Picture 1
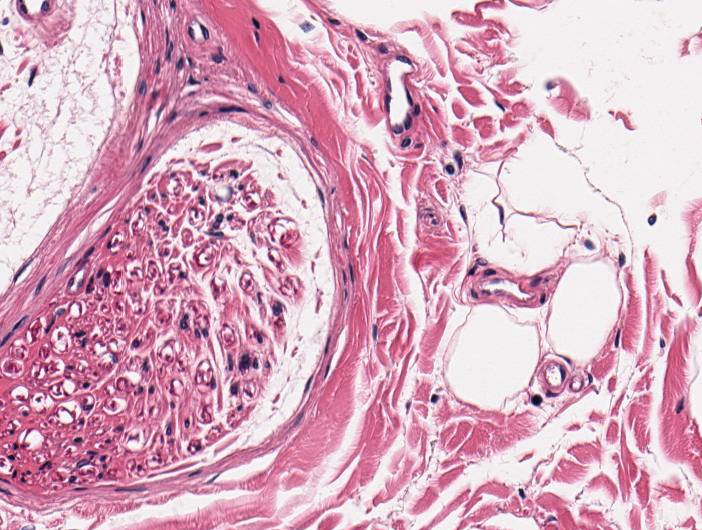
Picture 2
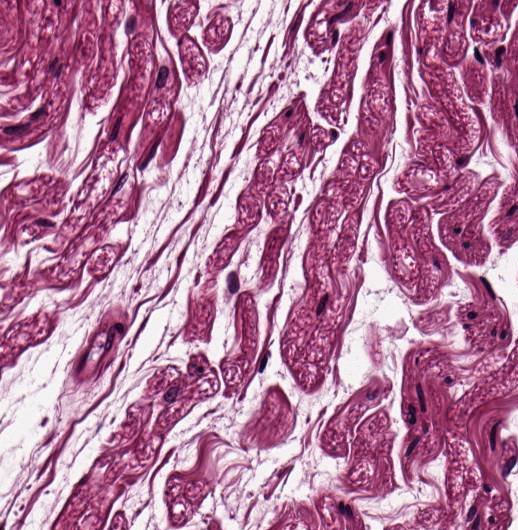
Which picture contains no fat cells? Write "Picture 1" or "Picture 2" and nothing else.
Picture 2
